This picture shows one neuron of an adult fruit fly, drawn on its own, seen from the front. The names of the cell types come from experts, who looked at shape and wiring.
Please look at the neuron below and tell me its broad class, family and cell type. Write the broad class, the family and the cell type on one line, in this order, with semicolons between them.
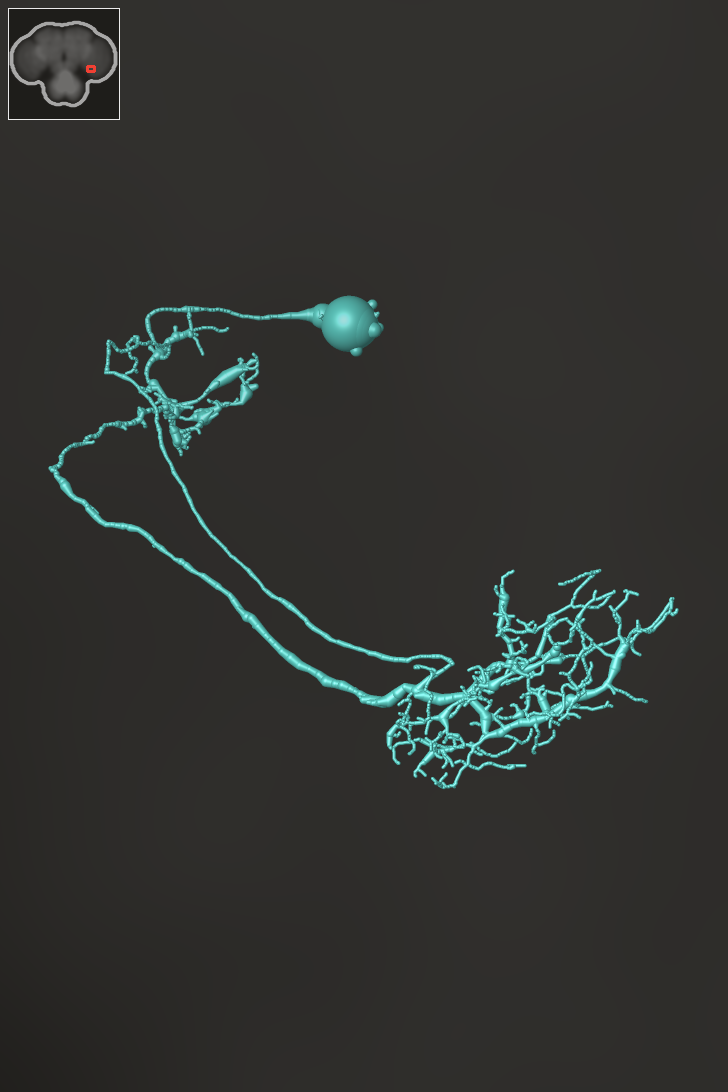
optic-lobe intrinsic neuron; T; T4d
